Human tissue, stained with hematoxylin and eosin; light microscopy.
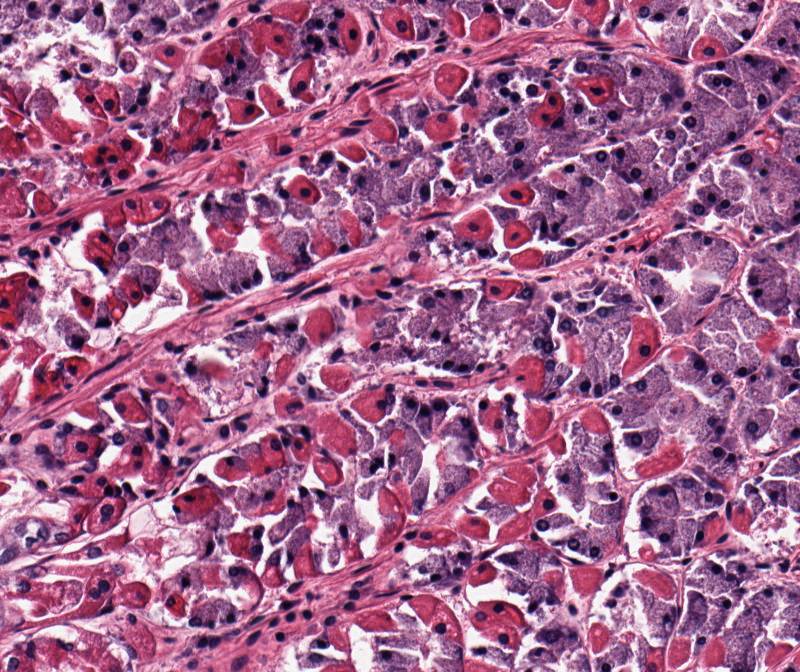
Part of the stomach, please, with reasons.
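These are fundic glands, with epithelial cells in elongated bands between thin pink strands running diagonally from lower left to upper right. Parietal cells, more numerous in the left half, have intensely eosinophilic red cytoplasm and a round, dark, central nucleus. Chief cells with granular, purple-blue basophilic cytoplasm make up most cells in the right half.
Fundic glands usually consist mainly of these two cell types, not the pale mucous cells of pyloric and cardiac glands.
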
